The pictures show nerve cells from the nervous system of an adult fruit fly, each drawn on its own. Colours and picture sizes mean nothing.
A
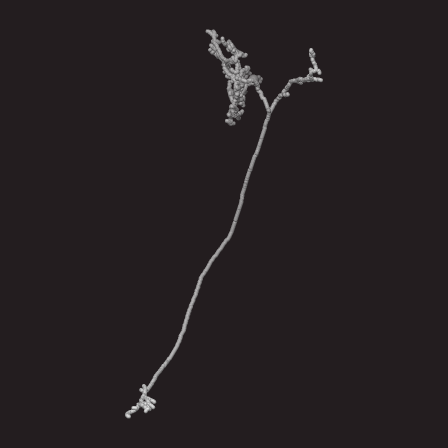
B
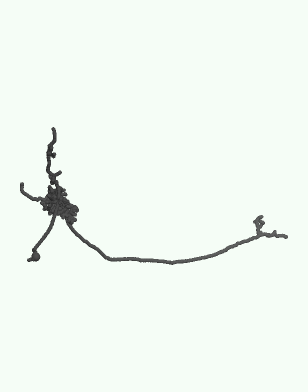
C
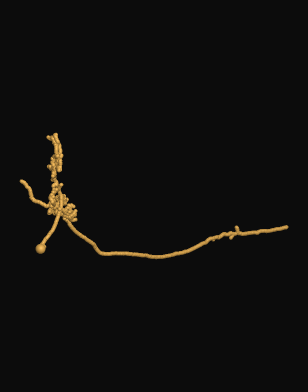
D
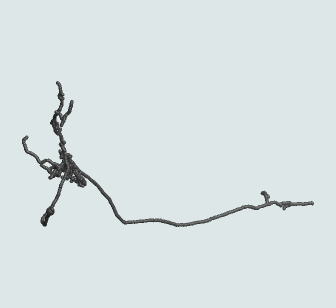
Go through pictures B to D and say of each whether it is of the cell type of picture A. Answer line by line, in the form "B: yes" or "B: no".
B: no
C: no
D: no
